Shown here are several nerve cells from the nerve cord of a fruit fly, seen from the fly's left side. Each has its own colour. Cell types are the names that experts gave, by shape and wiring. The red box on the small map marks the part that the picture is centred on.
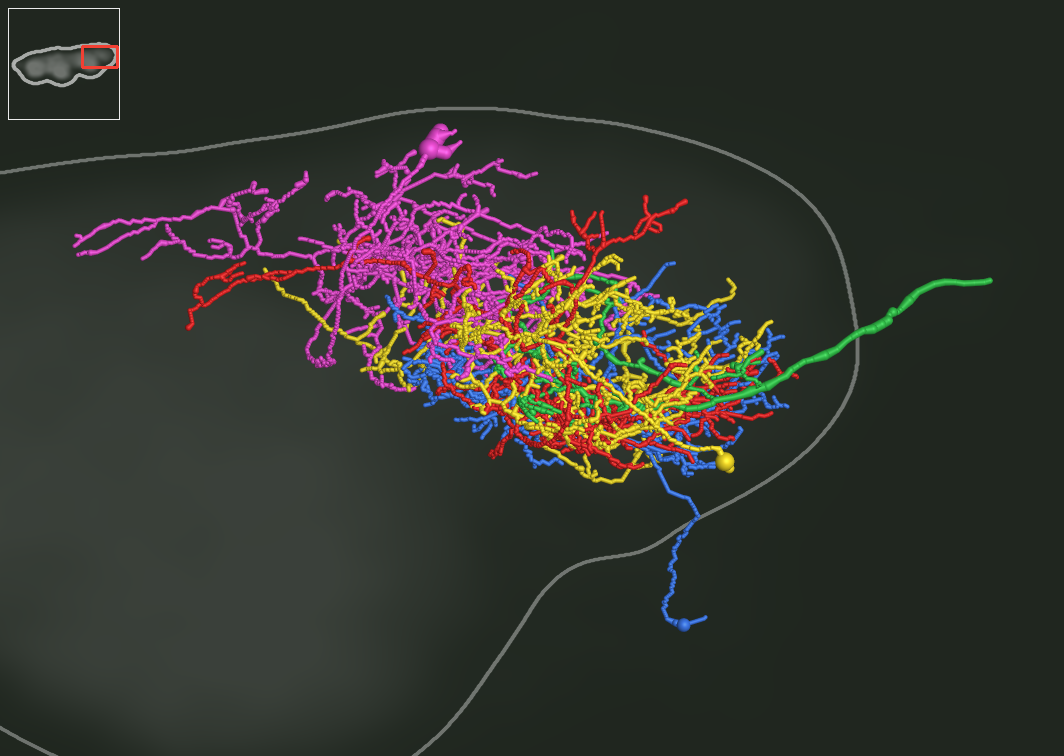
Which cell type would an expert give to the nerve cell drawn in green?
SNxx23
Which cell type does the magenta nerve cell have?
INXXX301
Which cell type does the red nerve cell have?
IN01A065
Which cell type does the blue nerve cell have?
INXXX381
